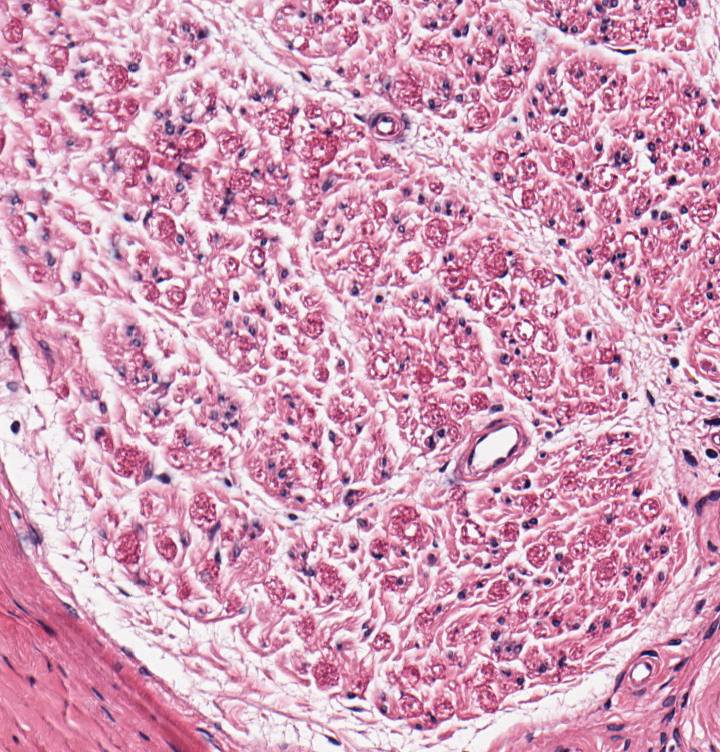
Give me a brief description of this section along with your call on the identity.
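One large rounded bundle occupies most of the field, bordered at the lower left by a thin layered sheath. Its fibres are mostly cut transversely, appearing as many small round pink profiles, with small dark oval nuclei scattered fairly evenly among them. This section is tibial nerve.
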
